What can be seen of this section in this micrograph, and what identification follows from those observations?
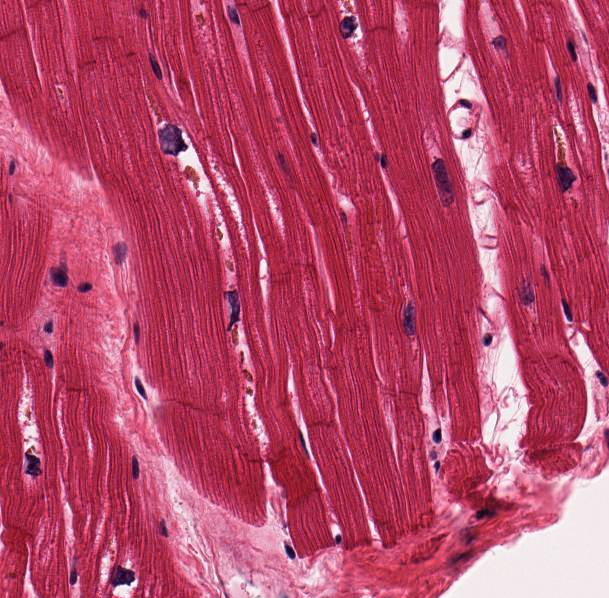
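Some of these muscle fibres branch and join their neighbours, and the nuclei sit centrally within the fibres. At the ends of some nuclei there's golden-brown granular pigment. Along the left side and the lower right edge runs pale pink loose connective tissue with scattered small dark nuclei. This is the left ventricle of the heart.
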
